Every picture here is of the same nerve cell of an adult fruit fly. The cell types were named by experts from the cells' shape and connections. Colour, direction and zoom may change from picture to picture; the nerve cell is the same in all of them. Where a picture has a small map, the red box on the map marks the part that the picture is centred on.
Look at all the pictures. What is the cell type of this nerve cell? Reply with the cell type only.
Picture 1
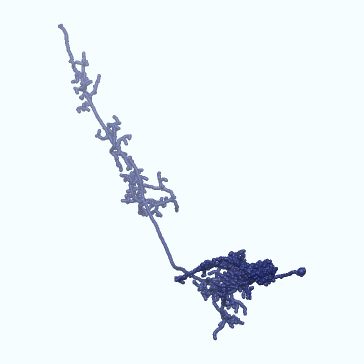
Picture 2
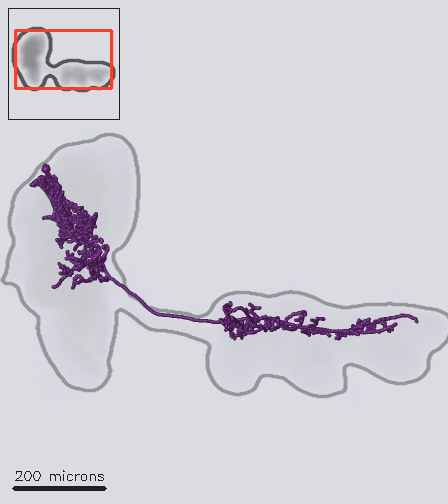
aSP22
